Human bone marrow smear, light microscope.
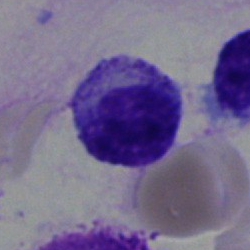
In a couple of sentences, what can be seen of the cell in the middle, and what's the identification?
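Start with the outline: it is roughly round. Now the nucleus, which fills most of the cell and sits toward its lower part. Look closely at the chromatin, which is dark and coarsely clumped. Around it, the cytoplasm is only a narrow rim, and that rim is widest at the upper left. So this one is a myelocyte.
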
